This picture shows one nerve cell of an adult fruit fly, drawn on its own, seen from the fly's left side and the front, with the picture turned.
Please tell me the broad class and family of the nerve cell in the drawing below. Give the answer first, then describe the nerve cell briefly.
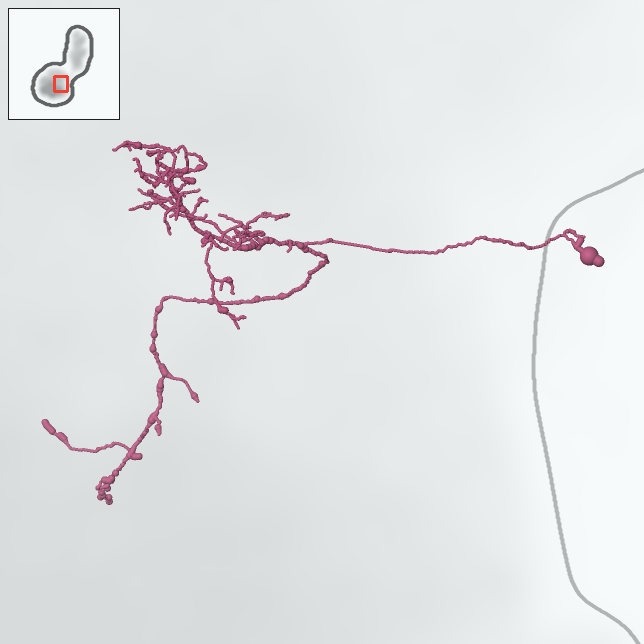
Its broad class is central-brain intrinsic neuron. The family is hemilineage LB3. The cell body is on the right of the picture. Dozens of branch ends can be seen.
